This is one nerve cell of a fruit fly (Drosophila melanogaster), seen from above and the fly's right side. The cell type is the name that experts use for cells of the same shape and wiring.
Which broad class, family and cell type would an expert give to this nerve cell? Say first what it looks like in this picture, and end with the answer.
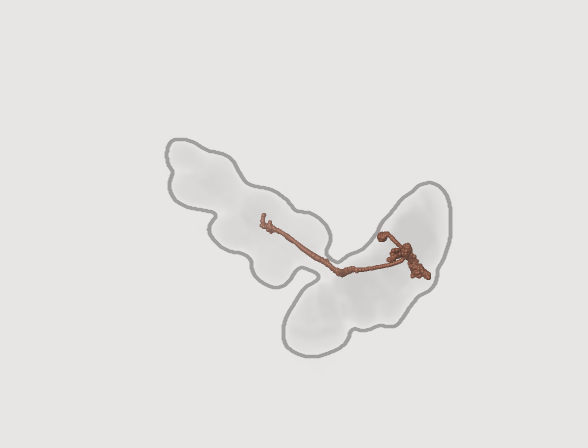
In this view it is more than twice as wide as it is tall. This is a descending neuron. The family is DNp. It is of cell type DNp01.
